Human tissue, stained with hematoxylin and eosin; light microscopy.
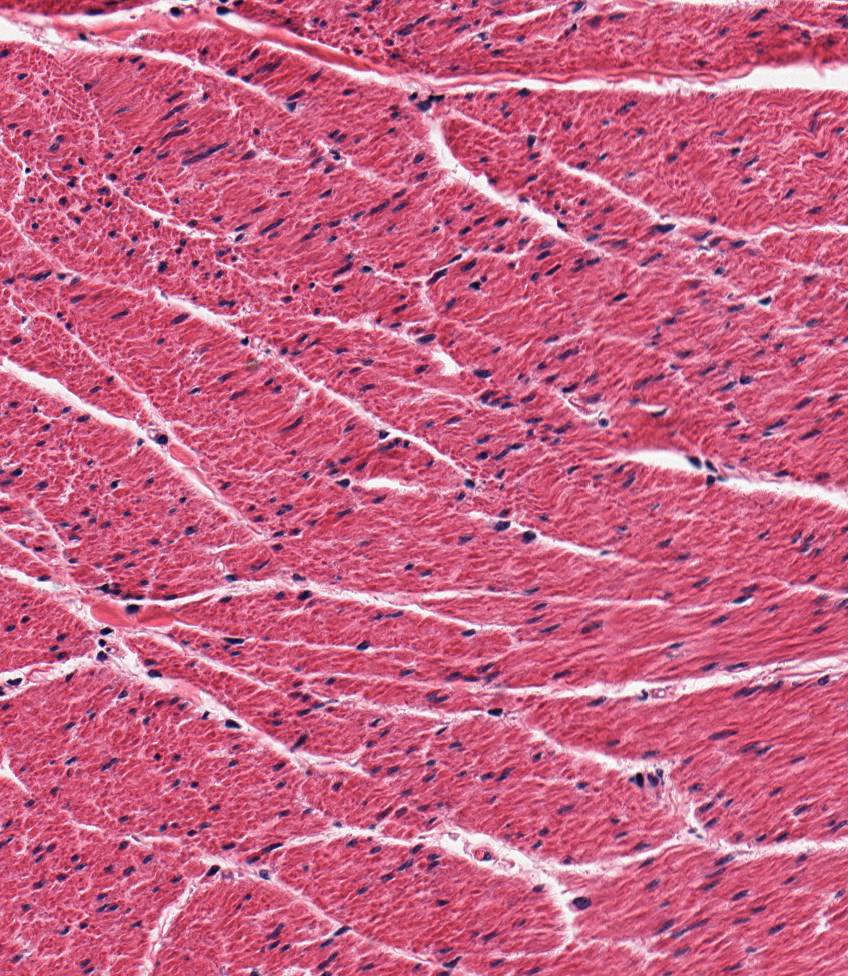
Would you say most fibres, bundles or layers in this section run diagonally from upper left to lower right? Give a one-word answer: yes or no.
Yes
